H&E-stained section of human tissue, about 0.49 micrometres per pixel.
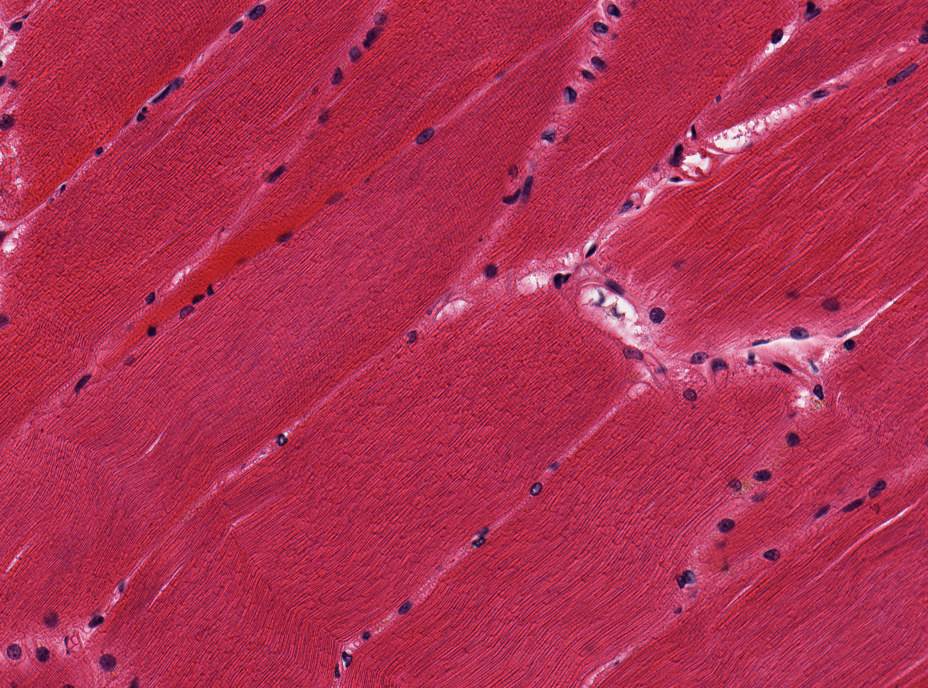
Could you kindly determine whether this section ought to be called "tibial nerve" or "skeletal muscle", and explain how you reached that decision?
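This is skeletal muscle.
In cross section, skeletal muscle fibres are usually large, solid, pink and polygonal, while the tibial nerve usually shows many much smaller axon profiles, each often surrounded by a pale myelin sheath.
Here the fibre cytoplasm stains a deep pink-red throughout, in keeping with solid muscle fibres. Fine cross-striations run across the fibres, and the small, dark, oval nuclei lie at their edges rather than in their centres, with their long axis along the fibres.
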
